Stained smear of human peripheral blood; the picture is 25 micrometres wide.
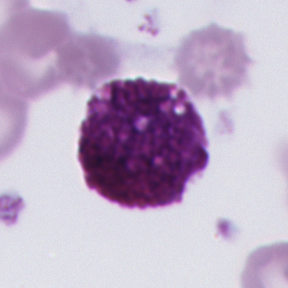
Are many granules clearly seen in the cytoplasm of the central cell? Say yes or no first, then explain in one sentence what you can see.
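Yes. Coarse granules cover the whole cell from edge to edge.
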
